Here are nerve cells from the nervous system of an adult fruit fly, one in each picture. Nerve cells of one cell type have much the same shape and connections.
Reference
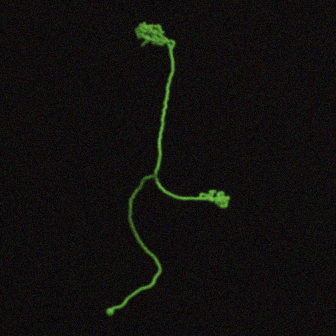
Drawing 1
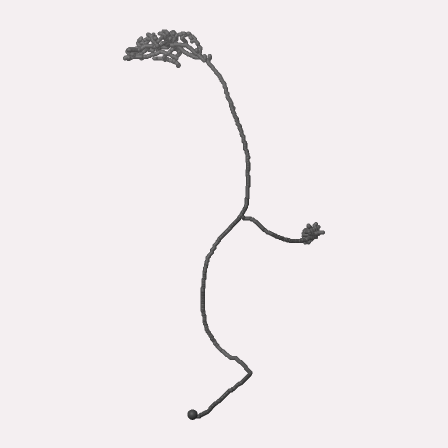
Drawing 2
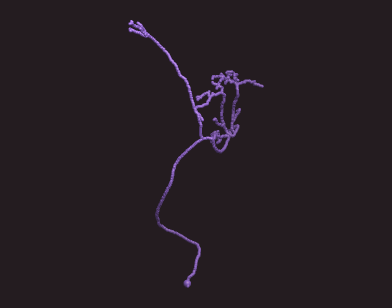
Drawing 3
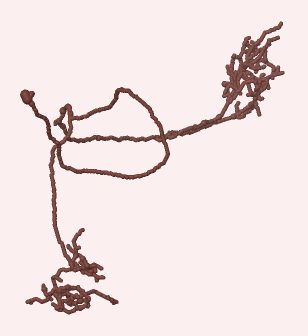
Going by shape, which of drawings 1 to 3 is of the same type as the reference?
Drawing 3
